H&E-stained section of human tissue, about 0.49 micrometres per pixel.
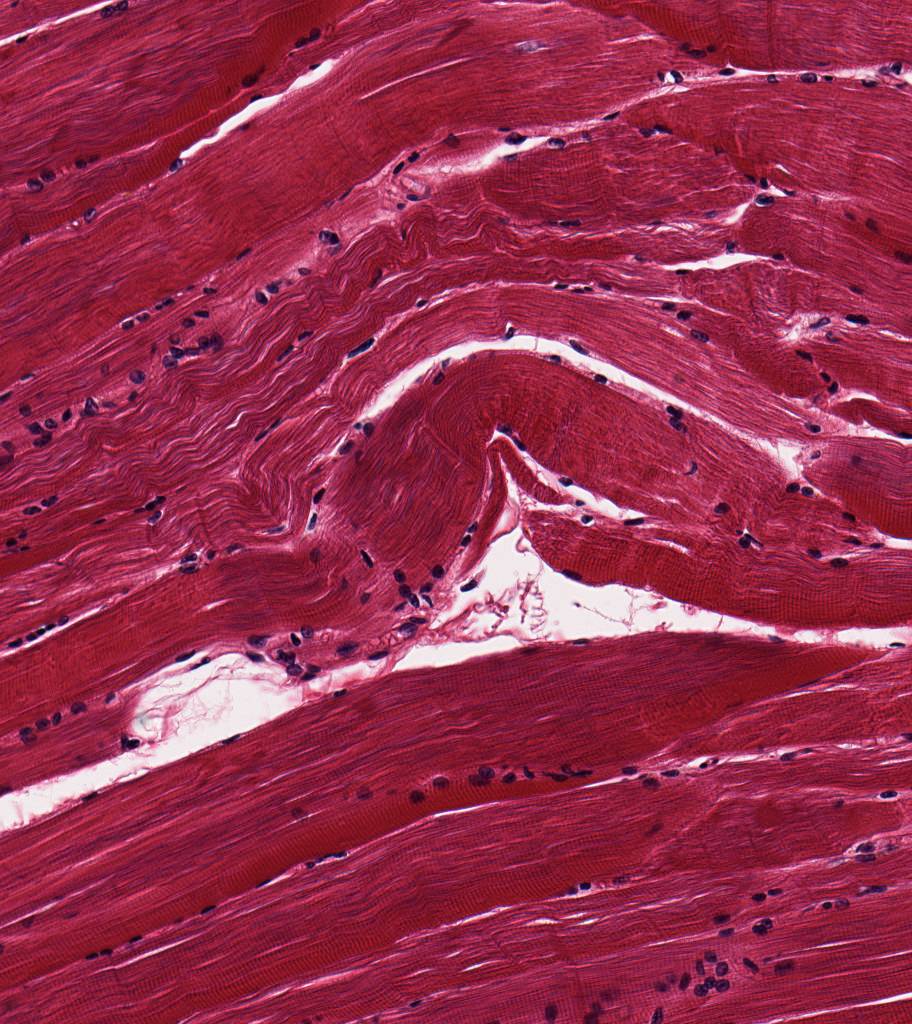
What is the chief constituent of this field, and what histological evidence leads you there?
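I'd call this skeletal muscle: long fibres, cut lengthwise, run mostly from lower left towards upper right. They show regular fine cross-striations, deep red cytoplasm, and dark elongated nuclei at their edges rather than centres.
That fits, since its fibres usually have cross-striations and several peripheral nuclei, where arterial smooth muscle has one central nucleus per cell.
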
